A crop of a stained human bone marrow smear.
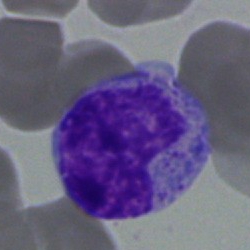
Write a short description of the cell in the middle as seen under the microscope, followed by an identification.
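Taking the nucleus, it fills most of the cell and has a shallow indentation on its right. Its chromatin is deep purple, mottled and patchy. The cytoplasm sits mainly to the right of the nucleus. This one is a metamyelocyte.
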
